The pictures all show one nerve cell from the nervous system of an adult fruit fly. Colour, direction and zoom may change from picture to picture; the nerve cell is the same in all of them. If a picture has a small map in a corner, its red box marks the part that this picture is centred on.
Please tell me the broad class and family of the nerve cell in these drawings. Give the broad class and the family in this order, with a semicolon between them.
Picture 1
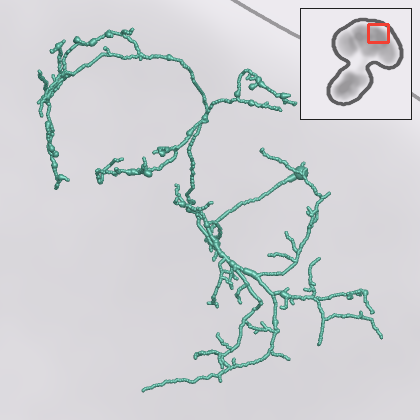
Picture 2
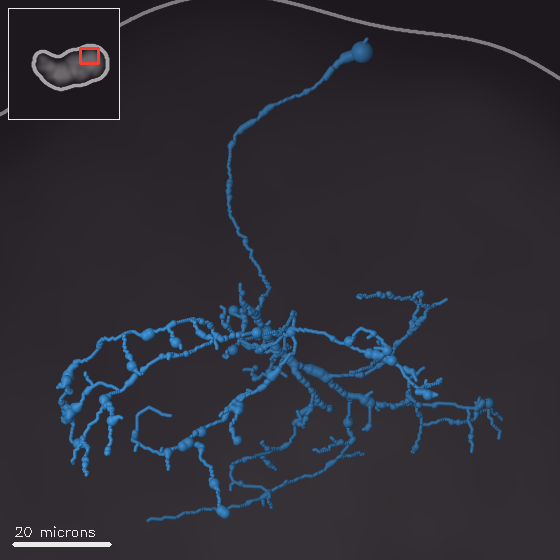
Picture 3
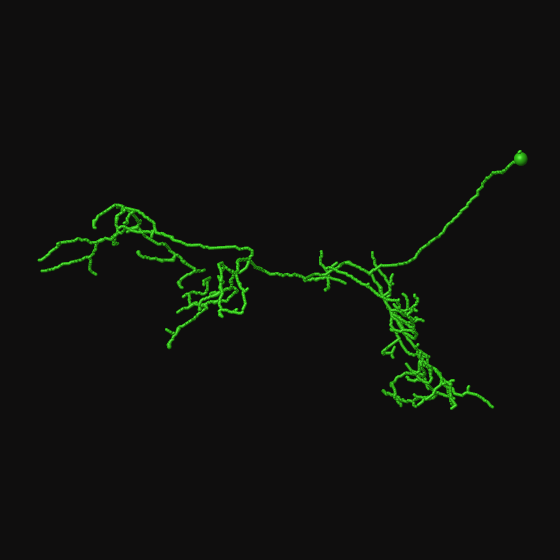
central-brain intrinsic neuron; hemilineage VLPd&p1_posterior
